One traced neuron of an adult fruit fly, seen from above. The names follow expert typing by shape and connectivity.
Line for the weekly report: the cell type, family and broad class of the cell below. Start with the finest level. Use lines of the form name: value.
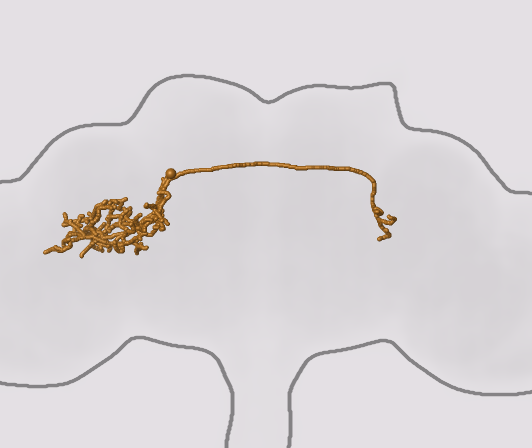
cell type: CB3570
family: hemilineage LHd1
broad class: central-brain intrinsic neuron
